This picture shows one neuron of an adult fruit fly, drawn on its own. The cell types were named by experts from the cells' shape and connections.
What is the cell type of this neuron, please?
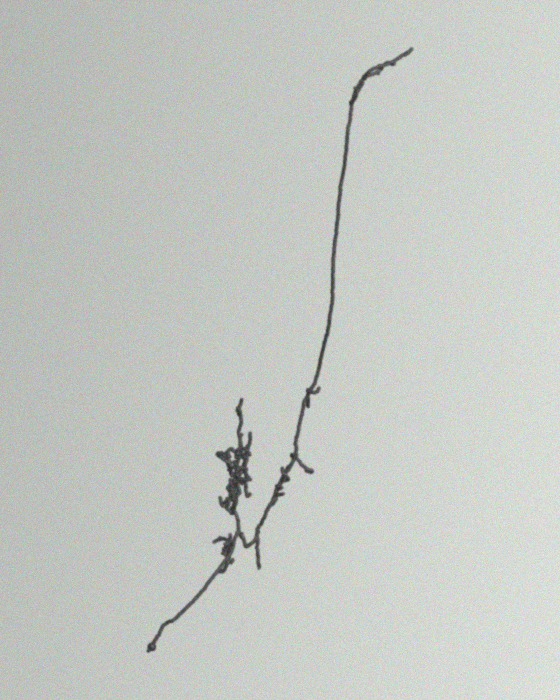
AN08B079_a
